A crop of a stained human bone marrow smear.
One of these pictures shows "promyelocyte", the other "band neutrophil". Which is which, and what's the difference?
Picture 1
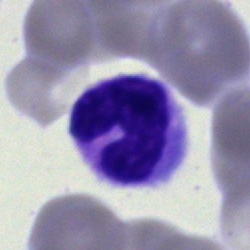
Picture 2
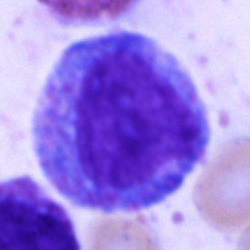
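First the assignment: the band neutrophil is in picture 1, the promyelocyte in picture 2. Outline: roughly round in both, with a smooth edge noted for the promyelocyte. Nucleus: in the band neutrophil it fills most of the cell, and a deep cleft enters it from the lower left; in the promyelocyte it sits toward the right, because the rim of cytoplasm is wider on the left. Chromatin: dark purple and coarsely clumped in the band neutrophil, finely textured without coarse dark clumps in the promyelocyte.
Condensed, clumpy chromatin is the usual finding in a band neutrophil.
Cytoplasm: a thin pale lilac rim, widest on the right, in the band neutrophil; blue, with no clear vacuoles, in the promyelocyte. Other details: no nucleoli are visible in the band neutrophil, and a darker purple cell lies beside the promyelocyte at the lower left corner of the picture.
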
